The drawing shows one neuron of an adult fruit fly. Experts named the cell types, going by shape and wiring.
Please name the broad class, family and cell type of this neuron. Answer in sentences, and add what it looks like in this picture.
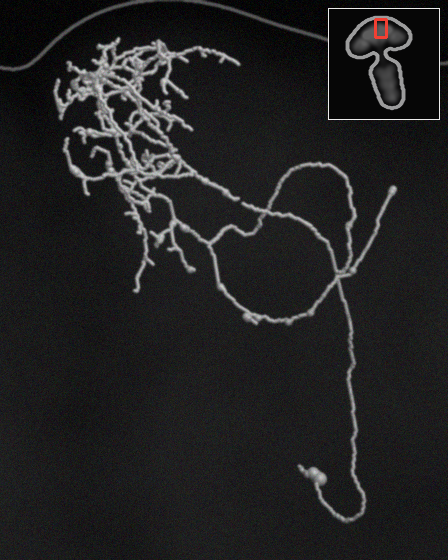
This is a central-brain intrinsic neuron. Its family is hemilineage DM6_dorso_lateral. It is of cell type SMP377. It is in the brain and does not reach the nerve cord. The cell body is at the lower right of the picture. Dozens of branch ends can be seen.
